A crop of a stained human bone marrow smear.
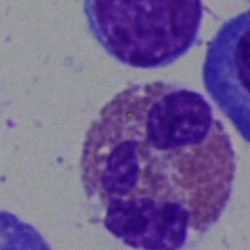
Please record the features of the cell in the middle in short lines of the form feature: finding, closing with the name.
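Lobes: three, separate, in the nucleus
Chromatin: dark purple, densely clumped
Granules: filling the cytoplasm around the nucleus
Dot: single, small, orange, upper left cytoplasm
Cell: eosinophil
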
